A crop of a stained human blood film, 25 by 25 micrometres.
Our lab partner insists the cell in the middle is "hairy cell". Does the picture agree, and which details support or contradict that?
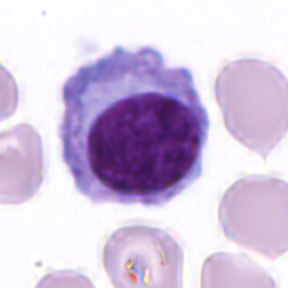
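Taking the nucleus first, it is round to oval, with no indentation or lobes.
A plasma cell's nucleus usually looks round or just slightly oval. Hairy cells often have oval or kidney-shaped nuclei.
The oval outline could therefore suit either name, while the absence of any indentation goes with plasma cell. The nucleus, about 10 by 9 micrometres, lies toward the lower right of a cell about 14 micrometres across.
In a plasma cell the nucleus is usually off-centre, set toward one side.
This position goes with plasma cell. The nucleus fills about 50% of the cell's area.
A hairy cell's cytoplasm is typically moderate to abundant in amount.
This proportion alone would not exclude hairy cell. The chromatin is dense and dark purple with slight clumping, no nucleoli can be seen, and the cytoplasm contains no visible granules. Weighing these points, the name hairy cell does not fit: the cell is a plasma cell.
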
